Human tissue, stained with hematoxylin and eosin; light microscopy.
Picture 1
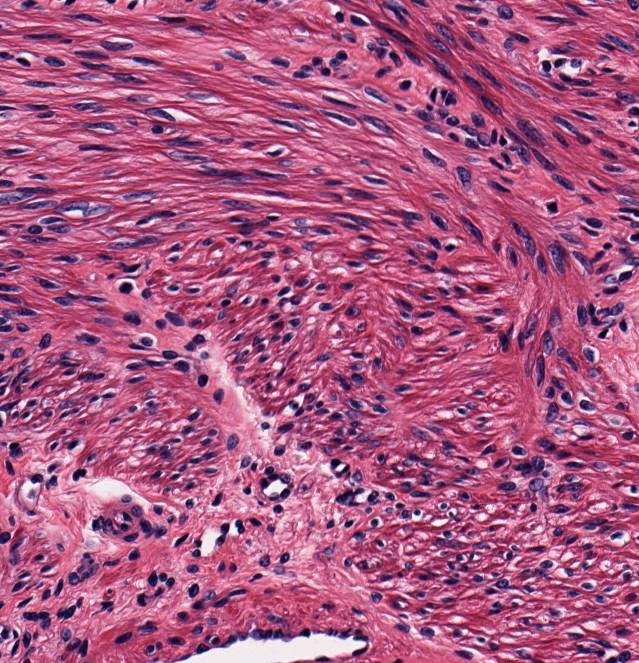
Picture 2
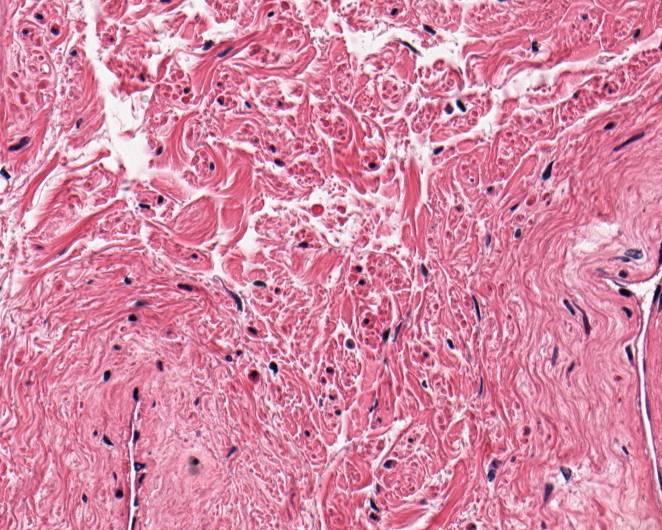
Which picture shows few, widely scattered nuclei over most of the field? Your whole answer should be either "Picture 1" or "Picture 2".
Picture 2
